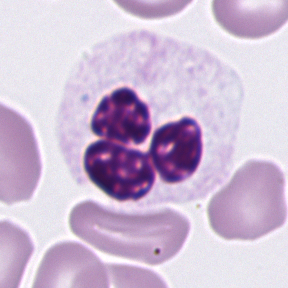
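Segmented neutrophil, the nucleated cell in the centre of the blood smear. Looking at the nucleus first, I count three separate lobes. Around it the cytoplasm is plentiful and pale pinkish-lilac, and I can find no clear vacuoles in it. The edge of the cell looks smooth, with nothing projecting from the surface.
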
